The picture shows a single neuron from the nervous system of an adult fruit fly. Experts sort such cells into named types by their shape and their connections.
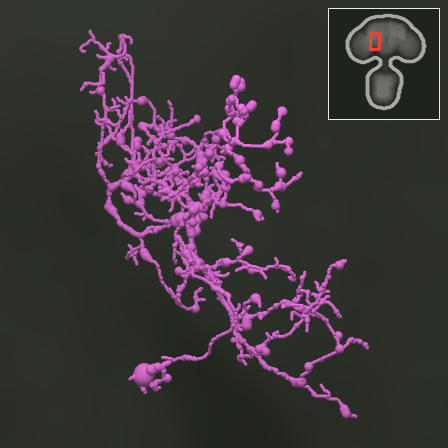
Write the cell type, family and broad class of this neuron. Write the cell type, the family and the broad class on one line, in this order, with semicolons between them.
CB3552; hemilineage WEDa1; central-brain intrinsic neuron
